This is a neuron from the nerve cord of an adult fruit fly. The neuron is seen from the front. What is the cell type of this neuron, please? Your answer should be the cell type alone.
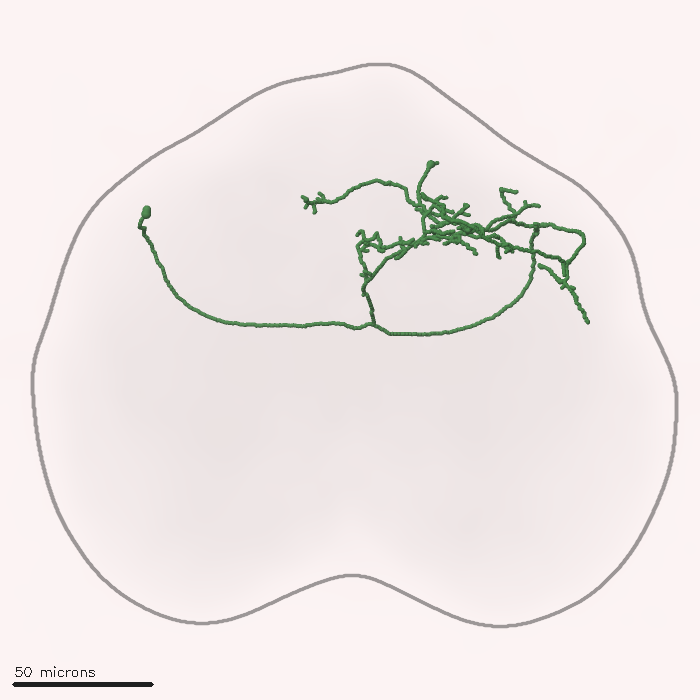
IN19B103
